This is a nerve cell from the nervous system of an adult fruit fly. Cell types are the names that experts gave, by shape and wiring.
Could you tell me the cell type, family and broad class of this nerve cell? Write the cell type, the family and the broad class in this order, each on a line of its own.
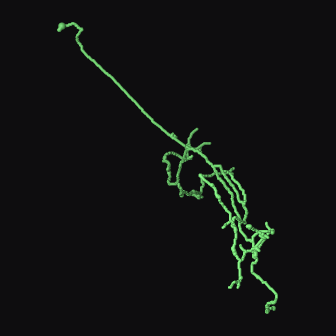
IB002
hemilineage SMPad2
central-brain intrinsic neuron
